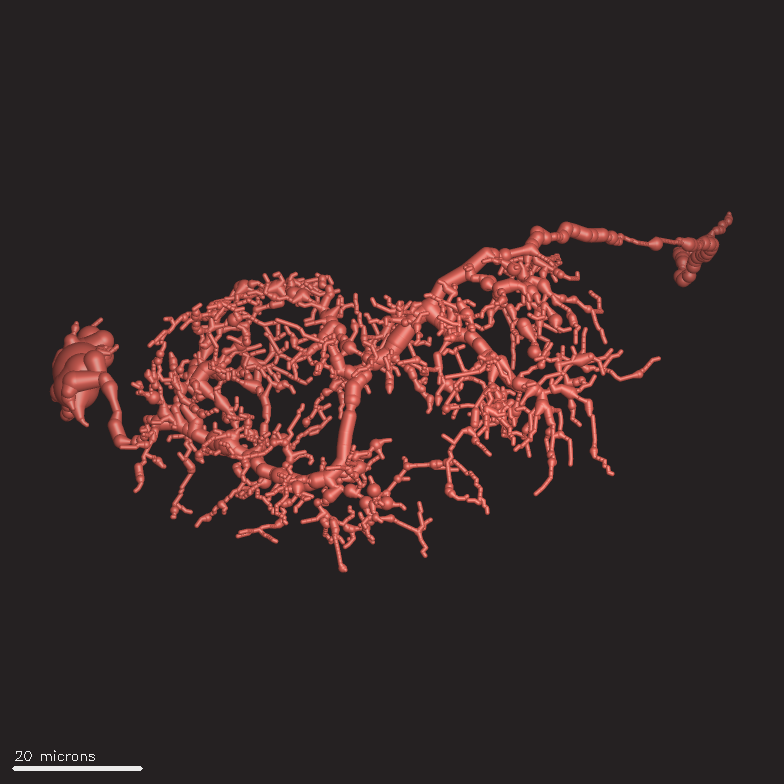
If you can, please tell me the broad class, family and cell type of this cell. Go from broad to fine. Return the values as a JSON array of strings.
["nerve-cord intrinsic neuron", "hemilineage 06A", "IN06A064"]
